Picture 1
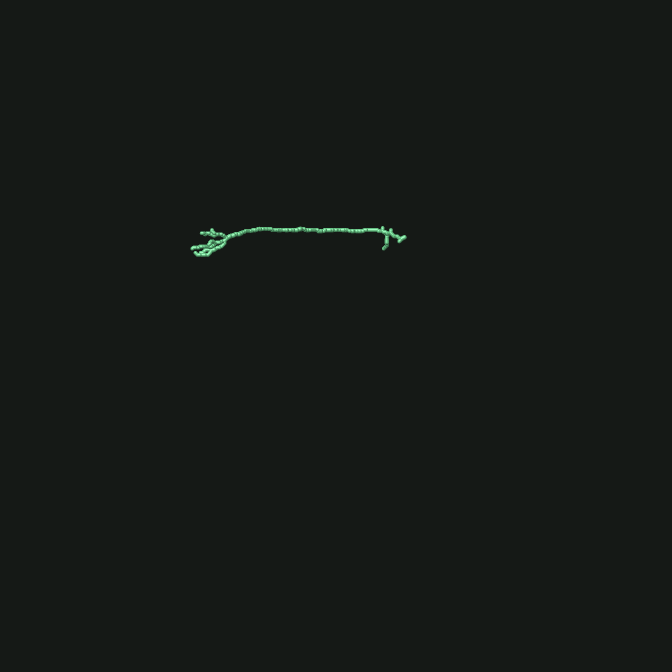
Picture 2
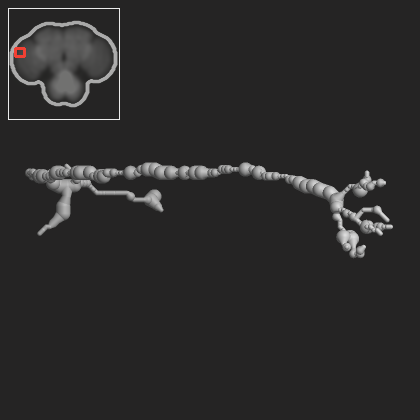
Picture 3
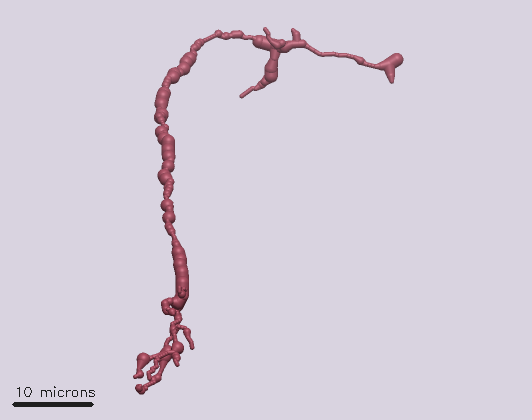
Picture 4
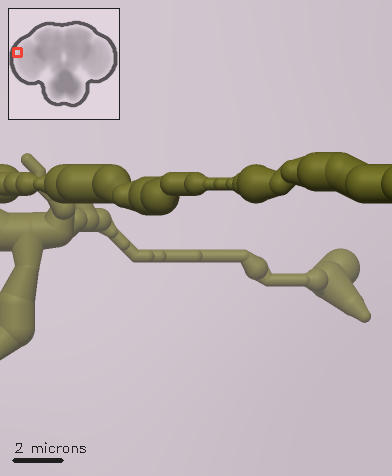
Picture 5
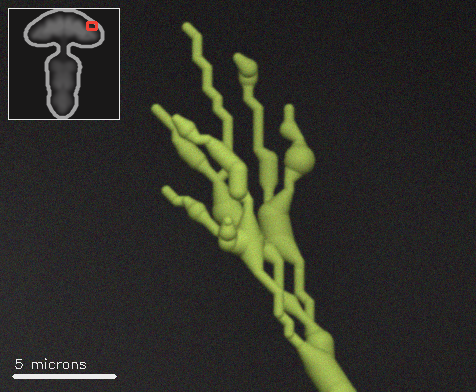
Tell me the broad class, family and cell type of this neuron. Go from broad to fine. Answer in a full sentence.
An optic-lobe intrinsic neuron of the L family, type L4.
